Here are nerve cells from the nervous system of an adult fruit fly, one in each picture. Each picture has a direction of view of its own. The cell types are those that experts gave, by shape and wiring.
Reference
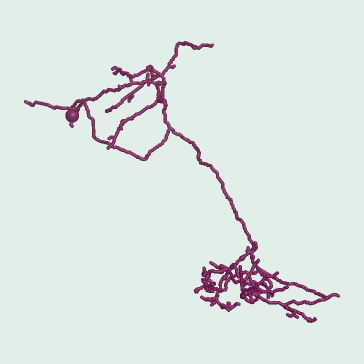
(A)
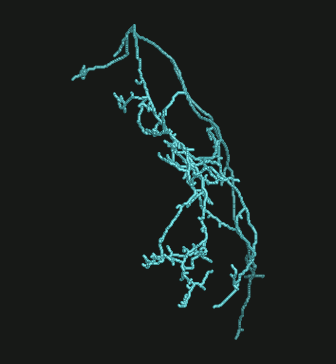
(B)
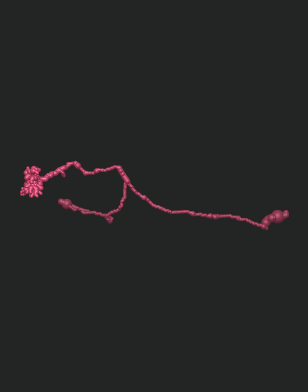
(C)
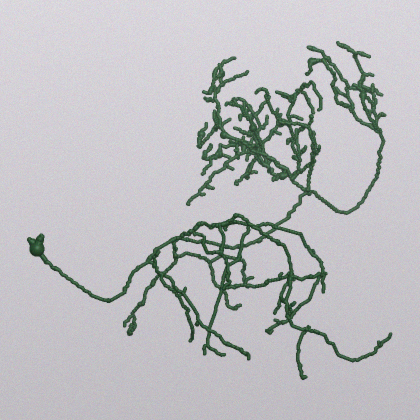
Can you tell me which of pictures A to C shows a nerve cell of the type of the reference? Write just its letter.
C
